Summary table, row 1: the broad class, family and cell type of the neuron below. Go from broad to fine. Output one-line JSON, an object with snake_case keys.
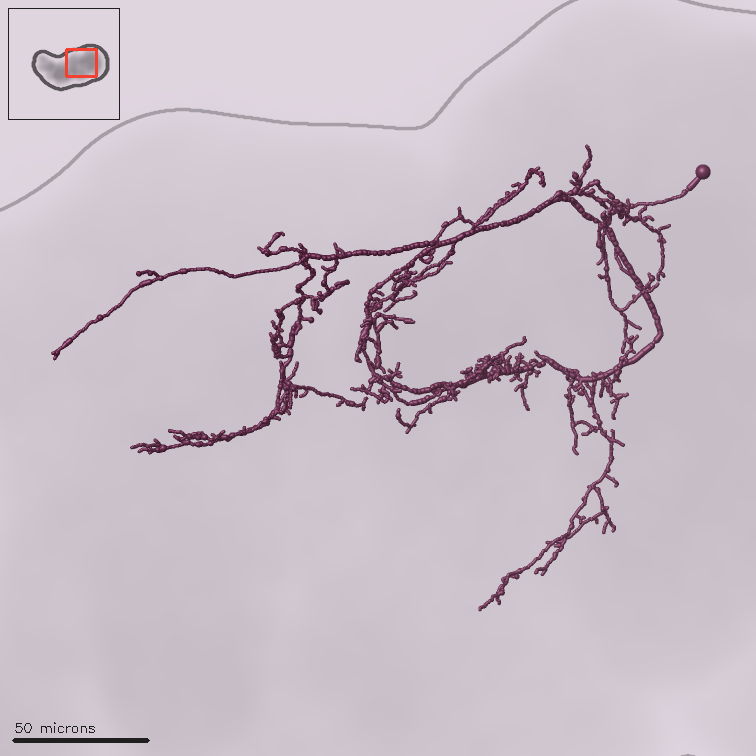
{"broad_class": "central-brain intrinsic neuron", "family": "hemilineage SLPp&v1_ventral", "cell_type": "ATL021"}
